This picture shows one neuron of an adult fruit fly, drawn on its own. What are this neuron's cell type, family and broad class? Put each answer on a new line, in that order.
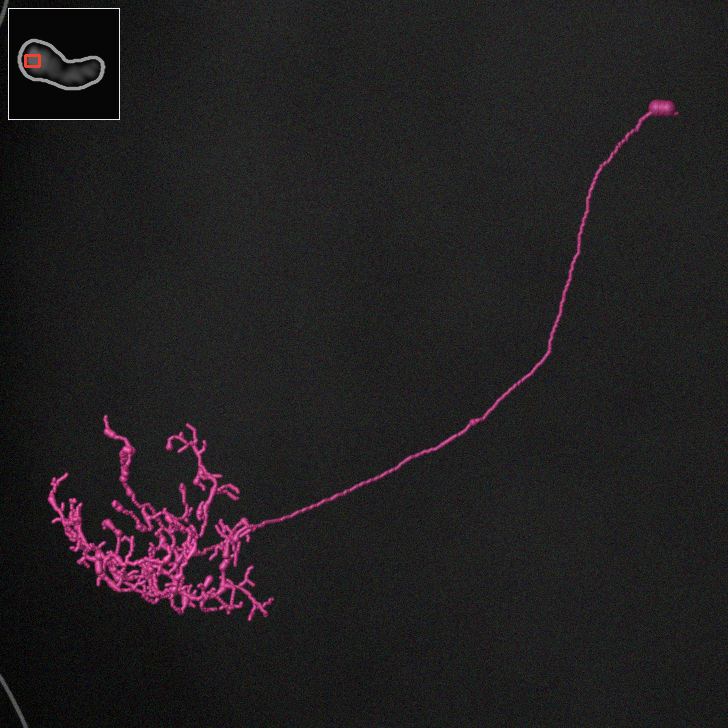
AVLP548_c
hemilineage VLPp1
central-brain intrinsic neuron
